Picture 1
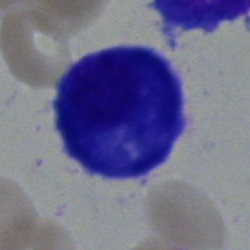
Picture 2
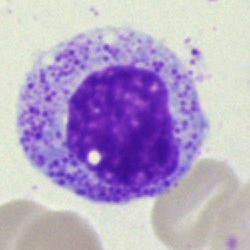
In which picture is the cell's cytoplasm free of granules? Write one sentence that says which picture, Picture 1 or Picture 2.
Not a single granule can be seen in the cytoplasm of the cell in picture 1.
